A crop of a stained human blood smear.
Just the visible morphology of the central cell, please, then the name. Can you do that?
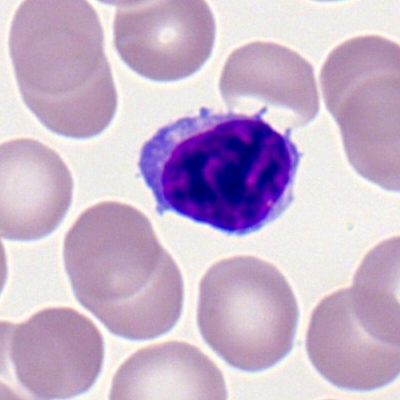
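Coarse clumps of dark purple chromatin fill the nucleus, with paler streaks running between them. Cytoplasm is scant: a narrow rim, staining pale blue and widest on the left side of the nucleus. Short, fine, irregular projections line the cell outline, most visibly along the top edge. The cell is a lymphocyte.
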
